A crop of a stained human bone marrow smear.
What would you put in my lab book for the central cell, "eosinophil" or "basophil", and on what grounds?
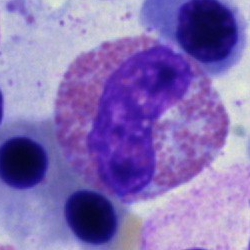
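It's an eosinophil. The deciding point is the nucleus, whose shape you can make out: a thick curved band like a C, hollow side facing right.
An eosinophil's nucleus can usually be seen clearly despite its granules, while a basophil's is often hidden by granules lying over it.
Coarse orange-pink granules pack the cytoplasm all round the nucleus, and the plentiful cytoplasm is widest on its right.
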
